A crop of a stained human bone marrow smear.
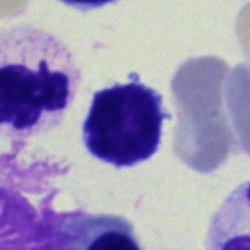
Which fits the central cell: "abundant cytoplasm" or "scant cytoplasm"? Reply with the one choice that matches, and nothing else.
Scant cytoplasm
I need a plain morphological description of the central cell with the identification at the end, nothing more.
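Roughly round in outline, the cell bears a small rounded knob projecting from its top edge. Small irregular spiky projections are present along its right edge. No distinct nucleoli are seen in the nucleus. Cell type: lymphocyte.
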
